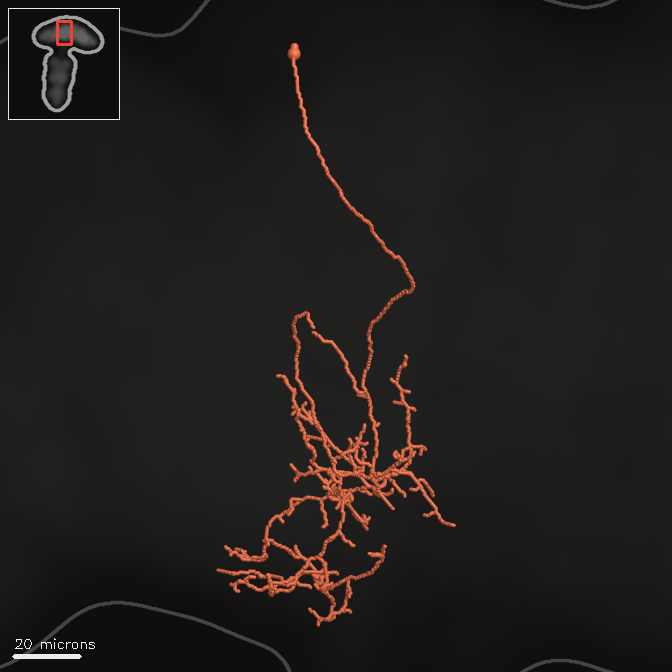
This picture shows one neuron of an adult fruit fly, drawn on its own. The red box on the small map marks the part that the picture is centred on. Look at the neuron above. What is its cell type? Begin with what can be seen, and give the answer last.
It is in the brain and does not reach the nerve cord. The cell body is at the top of the picture. Dozens of branch ends can be seen. This is a central-brain intrinsic neuron. The cell type is PS032.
